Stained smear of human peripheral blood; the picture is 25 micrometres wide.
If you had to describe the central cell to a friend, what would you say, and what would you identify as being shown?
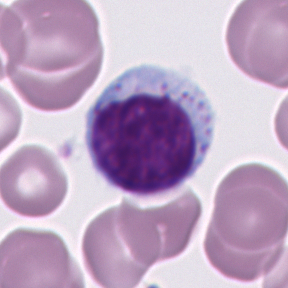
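Outline smooth, roughly round. Nucleus a single mass, no lobes or indentation. No nucleolus seen. Cytoplasm: a few scattered purple-red granules. Large granular lymphocyte.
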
